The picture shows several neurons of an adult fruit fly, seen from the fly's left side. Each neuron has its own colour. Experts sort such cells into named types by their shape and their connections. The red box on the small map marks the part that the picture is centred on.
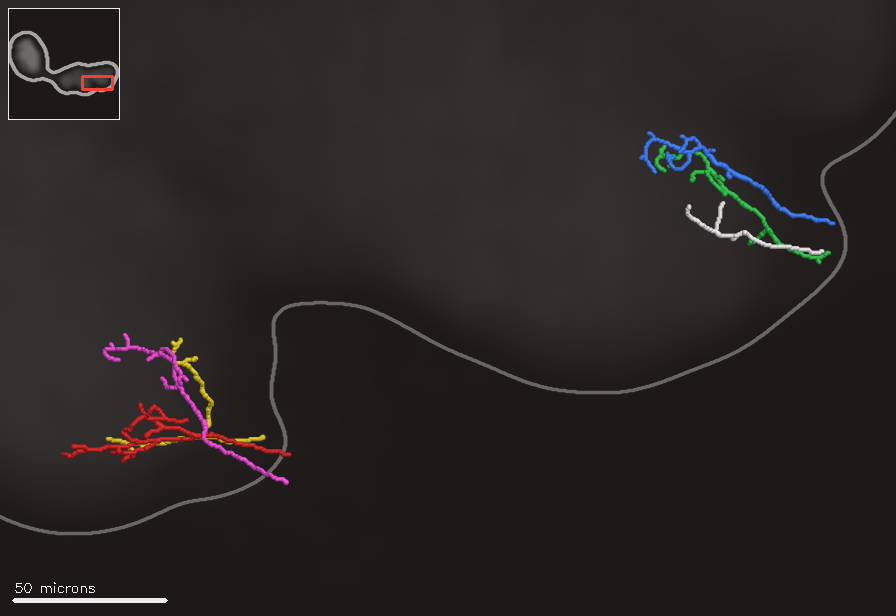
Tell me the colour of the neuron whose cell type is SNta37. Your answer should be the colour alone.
magenta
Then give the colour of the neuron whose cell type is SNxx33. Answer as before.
red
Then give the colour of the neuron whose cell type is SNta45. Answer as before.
yellow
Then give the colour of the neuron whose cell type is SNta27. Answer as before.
blue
